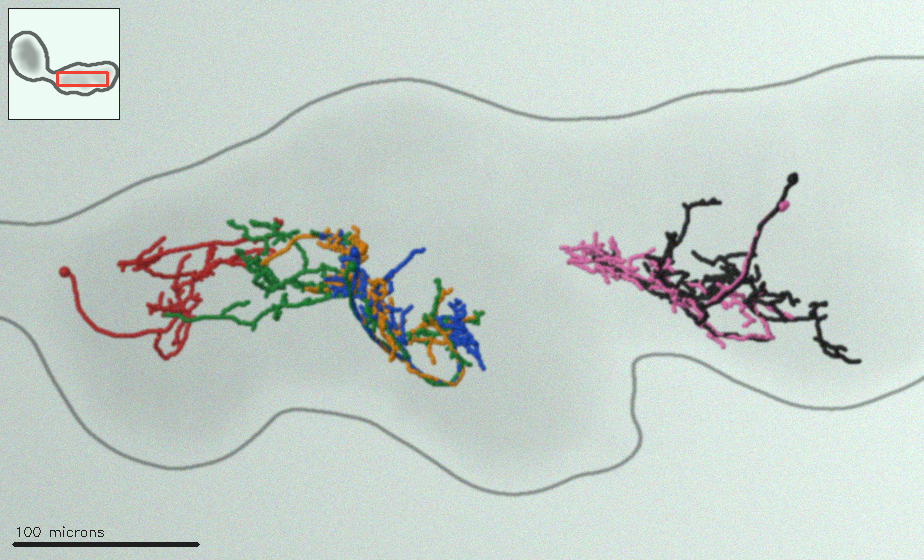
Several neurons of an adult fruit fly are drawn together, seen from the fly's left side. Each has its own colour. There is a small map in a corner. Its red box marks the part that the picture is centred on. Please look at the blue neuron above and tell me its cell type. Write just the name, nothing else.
IN09A065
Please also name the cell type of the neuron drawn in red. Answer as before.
IN09A064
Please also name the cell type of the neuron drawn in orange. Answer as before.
IN09A054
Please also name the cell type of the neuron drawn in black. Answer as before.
IN09A042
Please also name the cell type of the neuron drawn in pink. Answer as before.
IN09A045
